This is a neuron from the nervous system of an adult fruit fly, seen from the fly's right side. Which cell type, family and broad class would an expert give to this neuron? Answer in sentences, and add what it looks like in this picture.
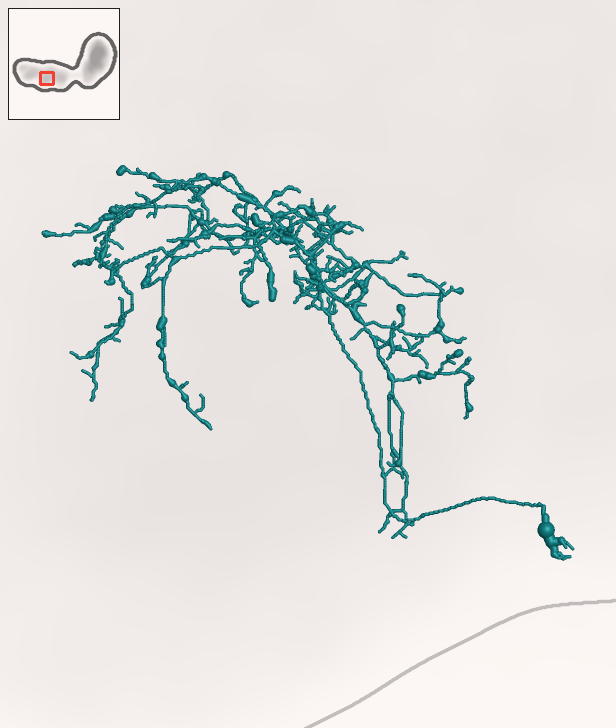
The cell type is IN08A029. Its family is hemilineage 08A. It is a nerve-cord intrinsic neuron. Its cell body lies at the lower right of the picture. The picture shows dozens of branch ends.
